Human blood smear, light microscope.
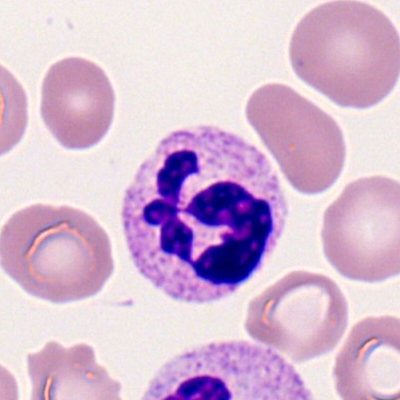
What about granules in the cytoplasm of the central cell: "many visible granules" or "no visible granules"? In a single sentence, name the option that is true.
Many visible granules are held in the cell's cytoplasm.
